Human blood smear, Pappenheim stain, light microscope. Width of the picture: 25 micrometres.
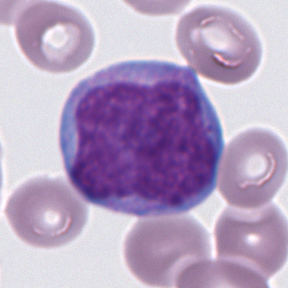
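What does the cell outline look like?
It is smooth, with no surface projections.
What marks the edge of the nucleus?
Shallow notches in its top and bottom edges.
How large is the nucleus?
About 13 micrometres across, filling about 70% of the cell's area.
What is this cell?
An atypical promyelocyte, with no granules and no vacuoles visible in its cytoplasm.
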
